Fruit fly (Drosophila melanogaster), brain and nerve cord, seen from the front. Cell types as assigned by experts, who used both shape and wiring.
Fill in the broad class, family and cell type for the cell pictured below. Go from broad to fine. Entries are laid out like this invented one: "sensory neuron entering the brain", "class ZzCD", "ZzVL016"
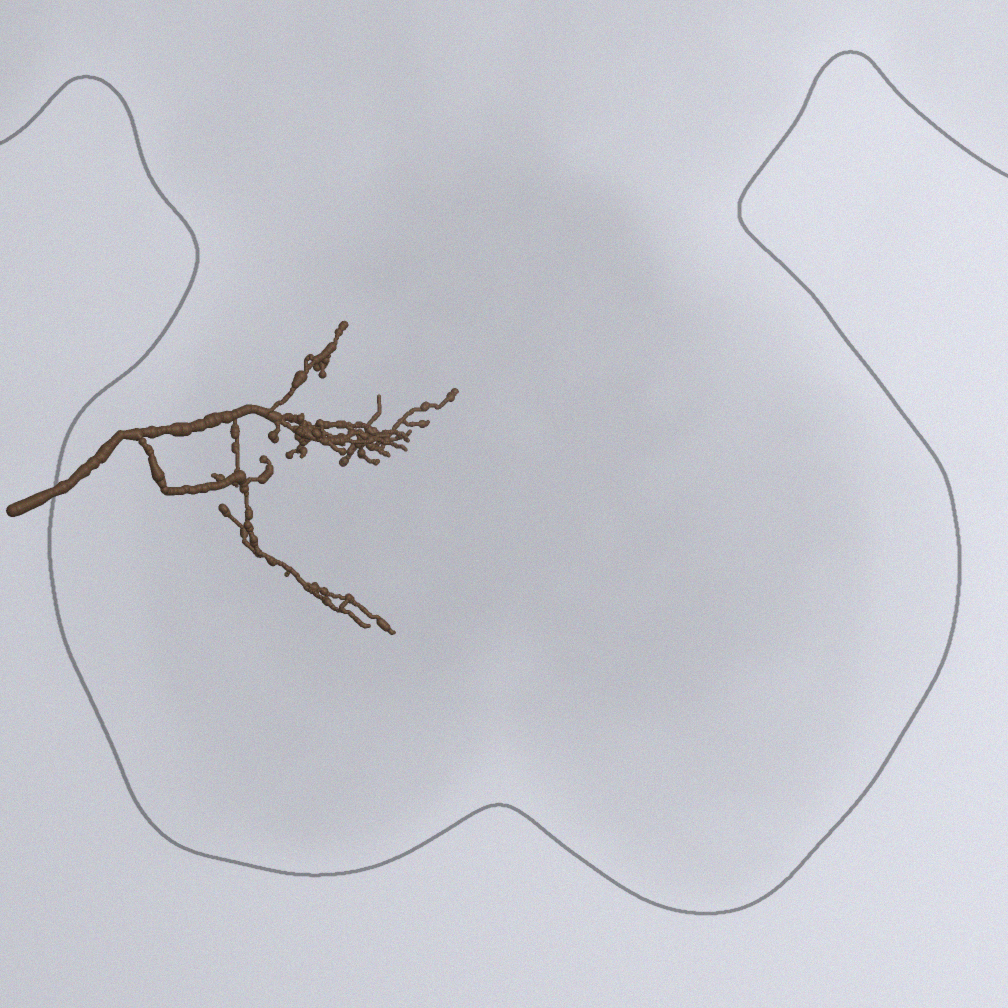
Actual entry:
"sensory neuron entering the nerve cord", "class mechanosensory proprioceptive", "SNpp04"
